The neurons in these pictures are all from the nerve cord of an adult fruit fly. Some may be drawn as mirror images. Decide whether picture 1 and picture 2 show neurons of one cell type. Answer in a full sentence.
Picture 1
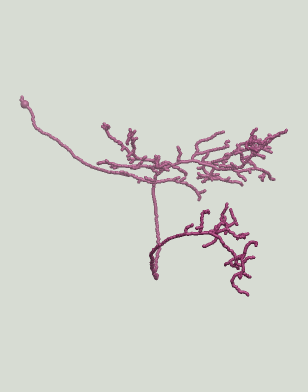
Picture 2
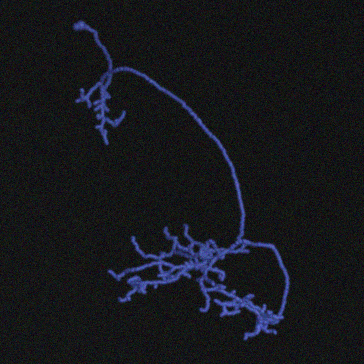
They are of the same cell type.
